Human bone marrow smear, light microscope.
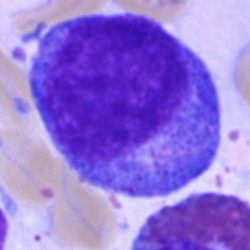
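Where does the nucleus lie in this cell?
Off-centre, toward the upper left.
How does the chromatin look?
Dark purple, with a finely stippled, grainy texture.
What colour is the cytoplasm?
Blue.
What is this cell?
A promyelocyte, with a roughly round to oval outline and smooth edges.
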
